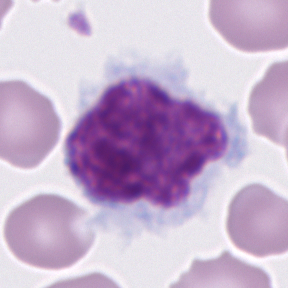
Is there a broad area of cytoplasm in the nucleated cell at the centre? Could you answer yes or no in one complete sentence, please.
No, rather than abundant, the cytoplasm of the cell is scant.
